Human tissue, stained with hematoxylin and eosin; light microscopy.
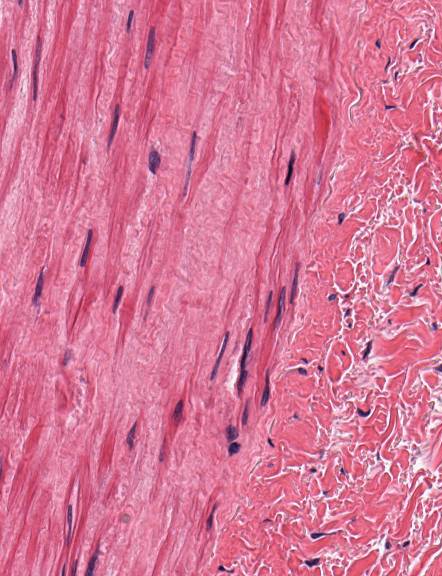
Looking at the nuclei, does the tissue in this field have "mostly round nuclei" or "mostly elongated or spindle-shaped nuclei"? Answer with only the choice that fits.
Mostly elongated or spindle-shaped nuclei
